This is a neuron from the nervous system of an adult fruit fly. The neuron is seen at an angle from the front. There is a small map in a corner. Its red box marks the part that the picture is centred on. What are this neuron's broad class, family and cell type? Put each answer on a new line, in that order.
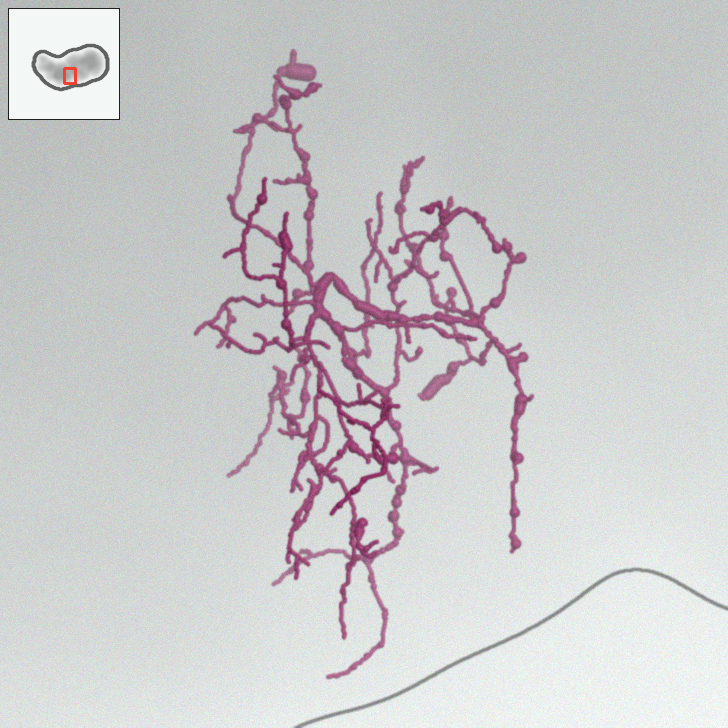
nerve-cord intrinsic neuron
hemilineage 21A
IN21A042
